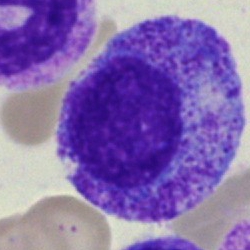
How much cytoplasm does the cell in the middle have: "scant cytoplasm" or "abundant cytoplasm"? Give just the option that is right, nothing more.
Abundant cytoplasm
